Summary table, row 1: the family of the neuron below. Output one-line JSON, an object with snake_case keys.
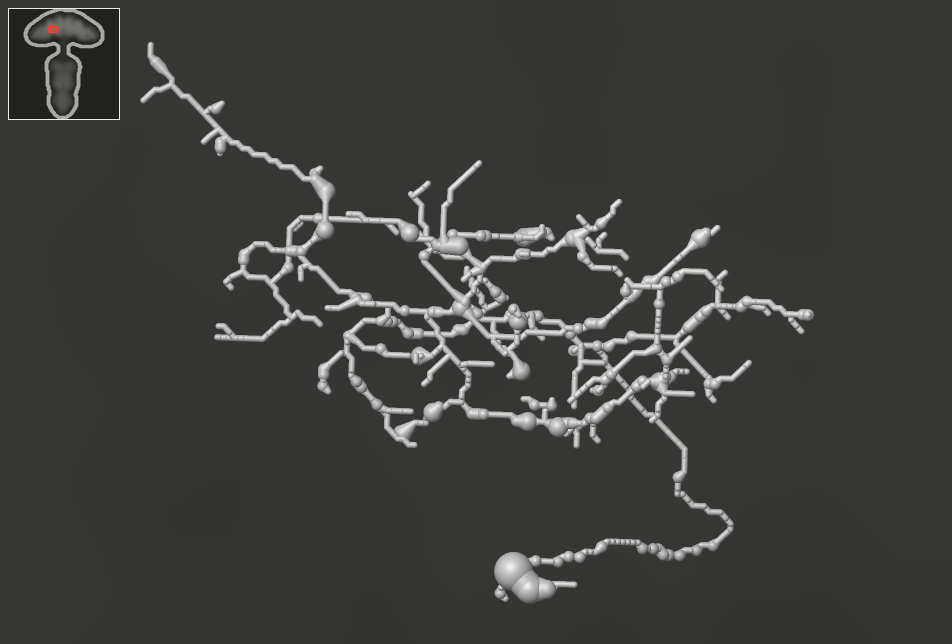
{"family": "hemilineage SLPpm1"}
